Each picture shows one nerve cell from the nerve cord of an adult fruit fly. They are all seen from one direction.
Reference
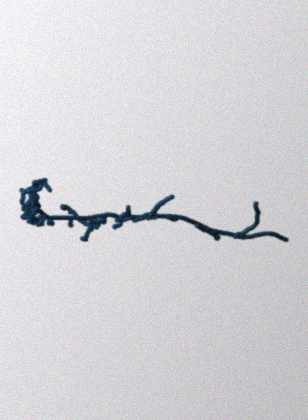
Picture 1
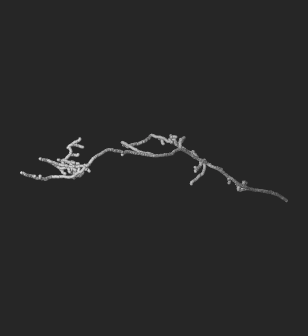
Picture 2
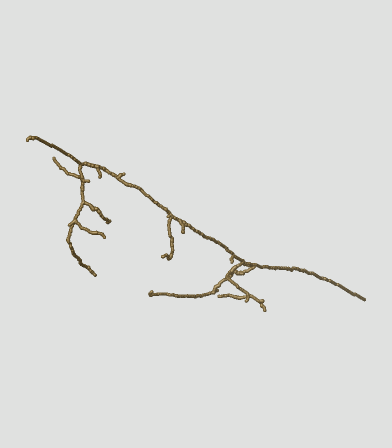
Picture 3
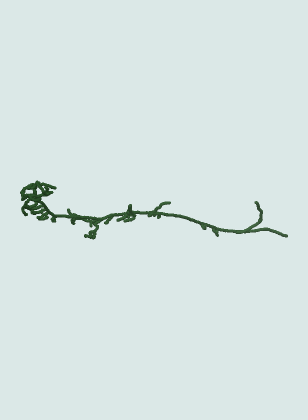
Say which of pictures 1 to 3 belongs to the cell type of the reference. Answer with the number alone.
3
